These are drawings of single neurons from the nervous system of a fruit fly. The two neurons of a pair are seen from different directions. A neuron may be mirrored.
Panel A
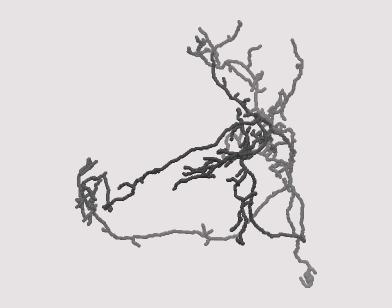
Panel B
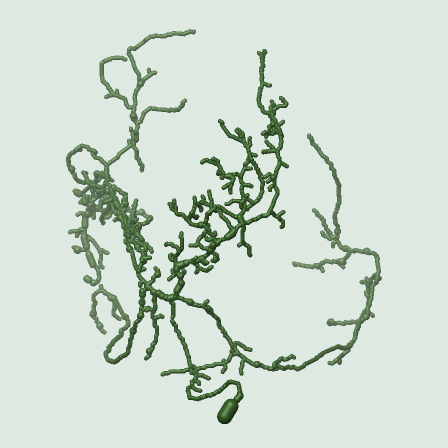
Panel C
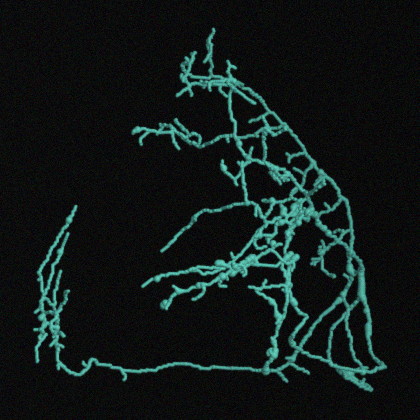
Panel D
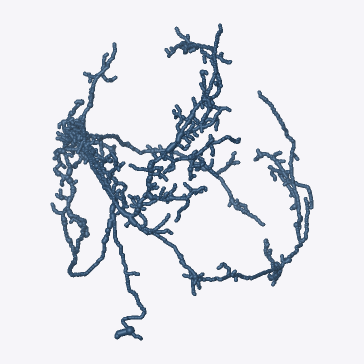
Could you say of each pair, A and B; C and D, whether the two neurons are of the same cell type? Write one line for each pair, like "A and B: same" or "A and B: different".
A and B: different
C and D: different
